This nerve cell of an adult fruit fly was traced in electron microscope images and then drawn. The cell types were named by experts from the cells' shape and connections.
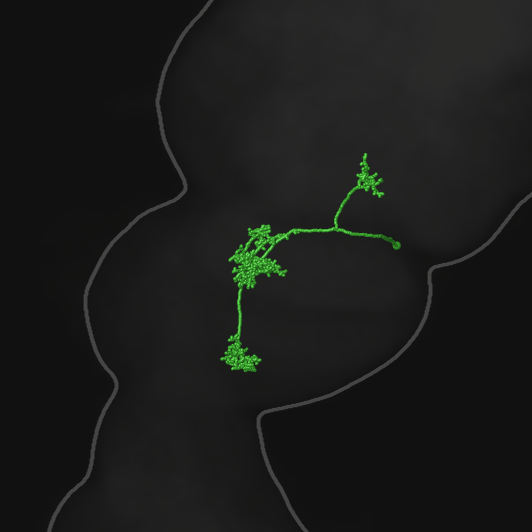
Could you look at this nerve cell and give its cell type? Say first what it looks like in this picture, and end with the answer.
Its cell body lies on the right of the picture. As drawn here it is about as wide as it is tall. This is a visual projection neuron. Its cell type is LPLC4.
